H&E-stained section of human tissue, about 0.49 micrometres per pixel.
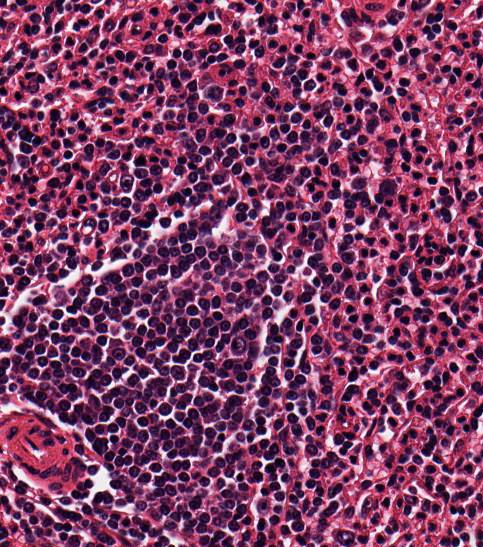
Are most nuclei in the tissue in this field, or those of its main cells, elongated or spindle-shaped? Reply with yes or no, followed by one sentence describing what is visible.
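No. Most cells are small lymphocytes with dark round nuclei and scant cytoplasm.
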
